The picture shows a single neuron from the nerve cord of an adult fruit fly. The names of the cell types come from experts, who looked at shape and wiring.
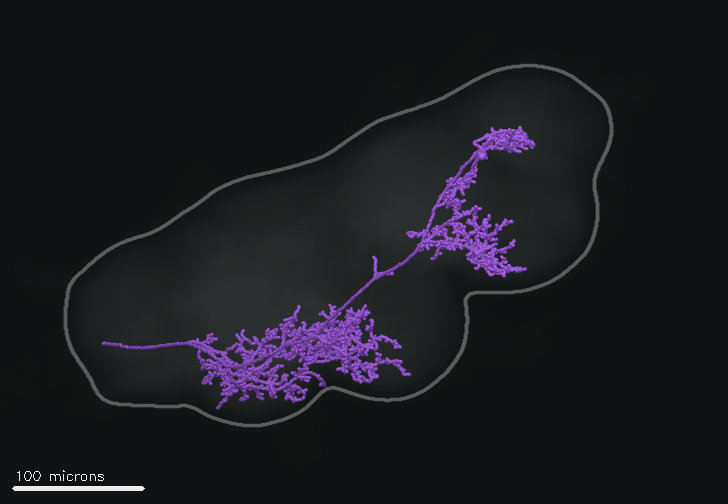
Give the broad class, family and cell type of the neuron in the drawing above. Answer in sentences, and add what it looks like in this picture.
It is an ascending neuron. Its family is hemilineage 05B. Its cell type is AN05B099. From left to right in the picture it spans about 350 microns. The picture shows dozens of branch ends.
